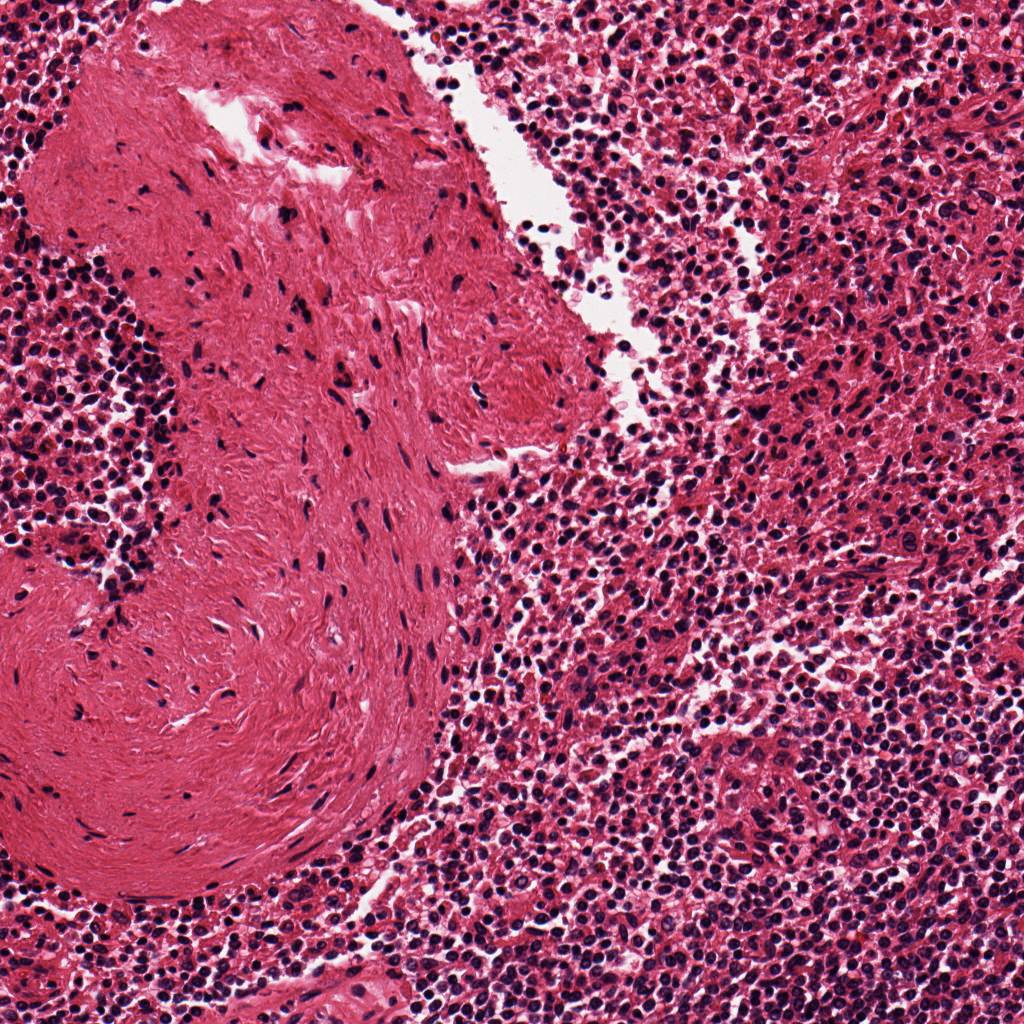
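Spleen, haematoxylin and eosin stained section. A broad band of pink fibrous tissue occupies most of the left half of the field; its fibres and slender elongated nuclei run in wavy, partly swirling streams. Nuclei within the band are sparse and spindle-shaped. The right half is densely cellular, packed with small, round, darkly staining nuclei with scant cytoplasm, consistent with lymphocytes.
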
